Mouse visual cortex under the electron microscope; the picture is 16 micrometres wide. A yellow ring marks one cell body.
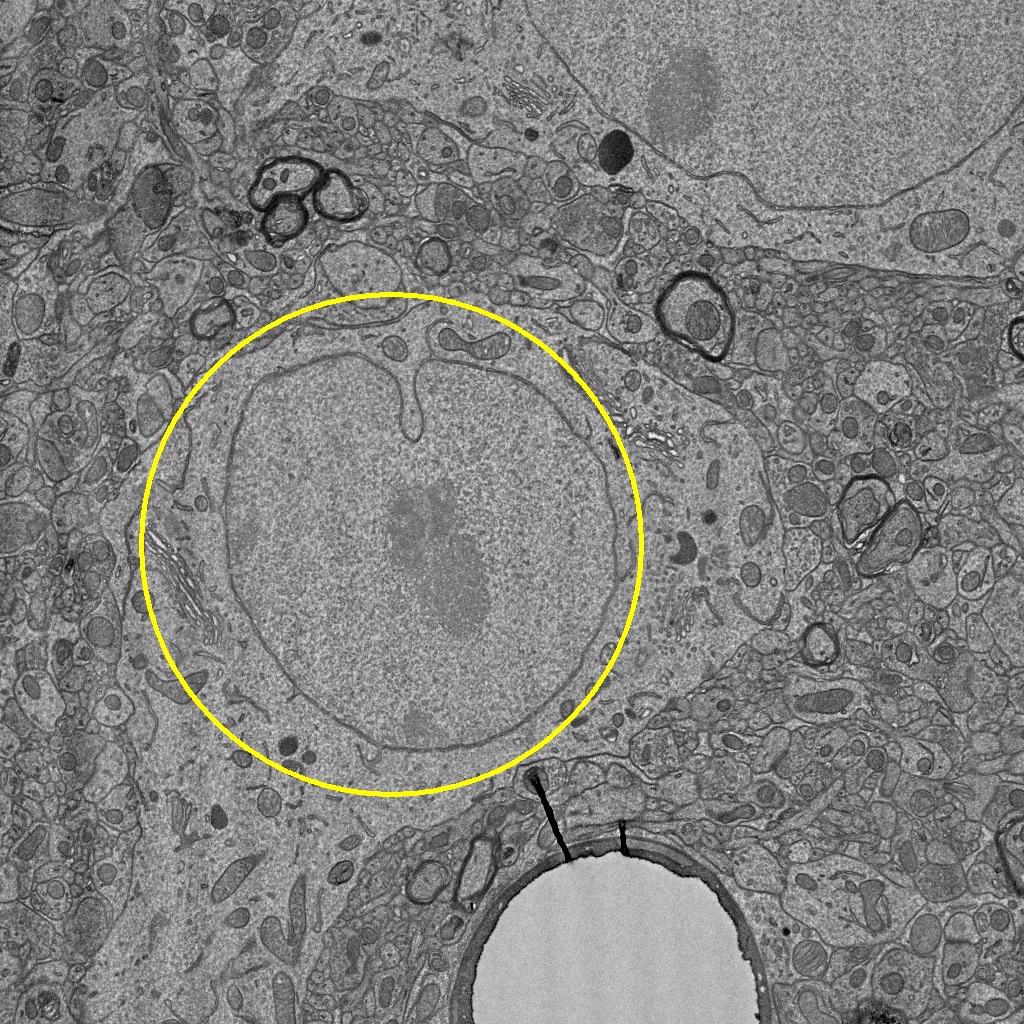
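Excitatory neuron (marked cell). First, nucleus: large, roundish, whole outline within the ring. Second, a single deep, narrow envelope fold dips in from the top. Third, flattened Golgi cisternae stack in the cytoplasm left of the nucleus. Fourth, a few small, round, dark bodies lie in the cytoplasm below and to its left.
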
